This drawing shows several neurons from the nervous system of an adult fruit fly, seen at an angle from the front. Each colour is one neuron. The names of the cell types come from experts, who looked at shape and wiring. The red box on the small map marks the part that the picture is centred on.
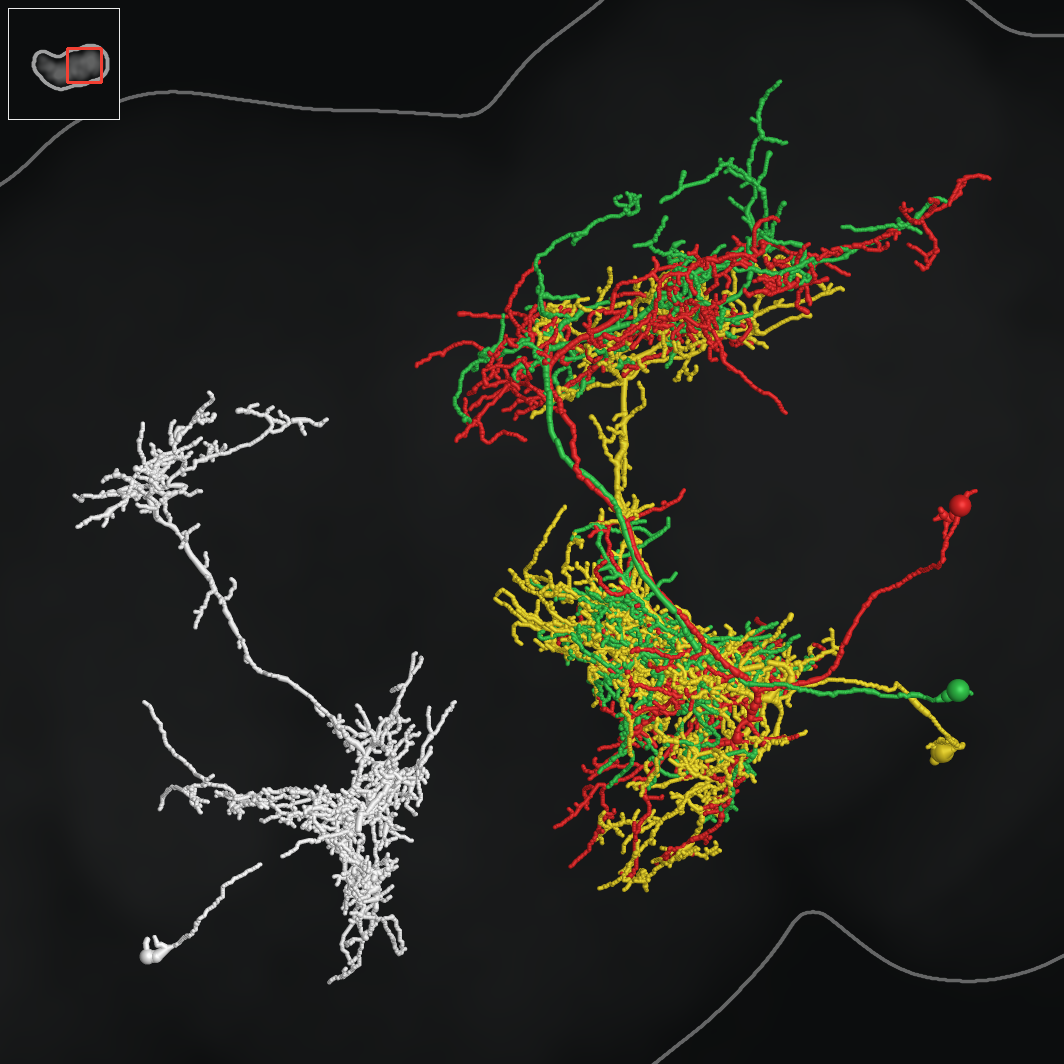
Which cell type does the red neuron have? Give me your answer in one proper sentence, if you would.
Regarding its cell type, the neuron is VES012.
